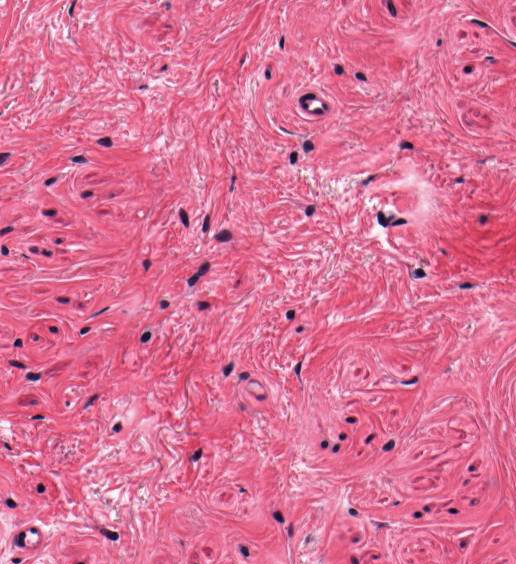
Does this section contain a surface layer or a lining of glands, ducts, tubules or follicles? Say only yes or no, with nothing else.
No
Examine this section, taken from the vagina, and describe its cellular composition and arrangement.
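Dense pink collagen fibres occupy the entire field, arranged in swirls and concentric whorls. Scattered widely among the fibres are sparse nuclei, each small, dark and oval to spindle-shaped. No distinct cytoplasm can be made out around these cells; only the surrounding pink fibres are visible.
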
